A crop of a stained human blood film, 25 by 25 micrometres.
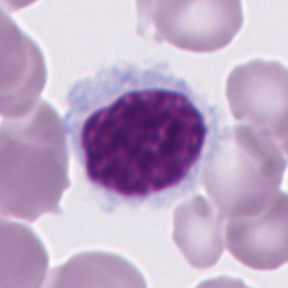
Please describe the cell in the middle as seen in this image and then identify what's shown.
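Looking around the border, I notice fine, hair-like cytoplasmic projections fringing most of its circumference. The nucleus seems roughly oval, its contour slightly angular and uneven, with no lobes. I can't make out a distinct nucleolus, and the cytoplasm appears free of granules. This is a hairy cell.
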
